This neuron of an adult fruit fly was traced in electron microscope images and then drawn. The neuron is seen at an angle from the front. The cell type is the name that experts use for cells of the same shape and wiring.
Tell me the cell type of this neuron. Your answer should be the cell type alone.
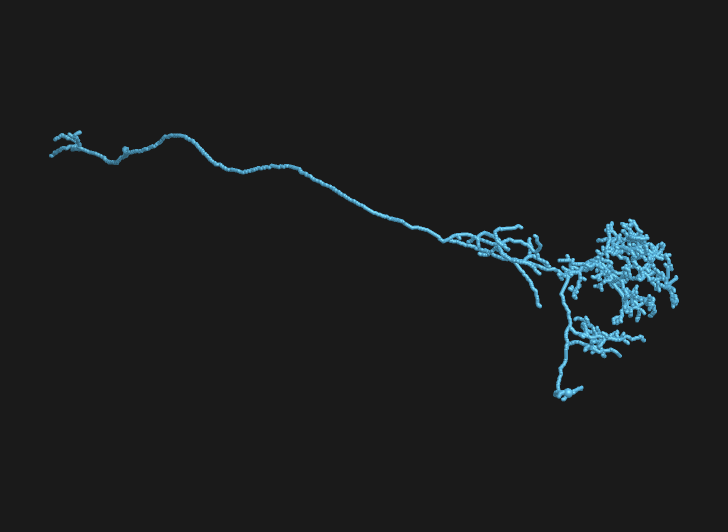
CB0994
